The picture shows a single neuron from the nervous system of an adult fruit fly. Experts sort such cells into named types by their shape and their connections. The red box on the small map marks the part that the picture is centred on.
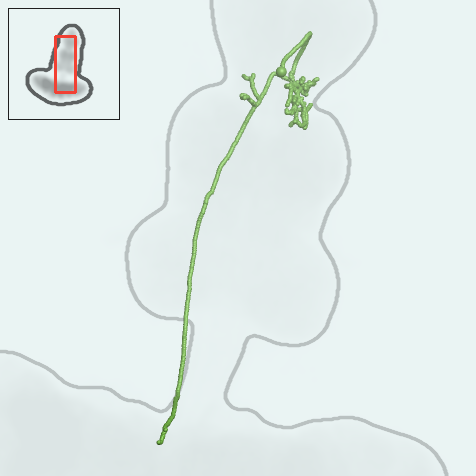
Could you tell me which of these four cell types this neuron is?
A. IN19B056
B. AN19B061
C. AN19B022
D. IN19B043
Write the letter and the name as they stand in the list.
B. AN19B061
